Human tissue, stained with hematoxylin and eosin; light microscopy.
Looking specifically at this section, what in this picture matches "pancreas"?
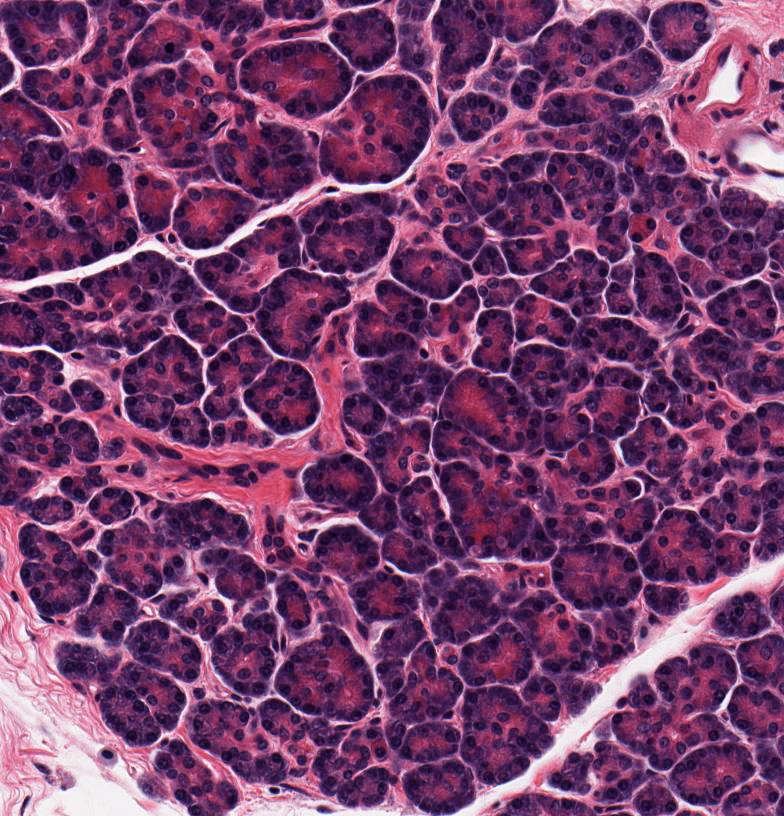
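So, this section is pancreas. Closely packed, small rounded acini grouped into lobules fill the field, and that fits.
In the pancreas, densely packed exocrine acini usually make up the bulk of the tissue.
The acinar cells are pyramidal, with round dark nuclei at the base of each cell. Their cytoplasm is deep purple at the base and pink-red toward the acinar centre. Loose, wavy pink connective tissue occupies the lower left corner.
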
